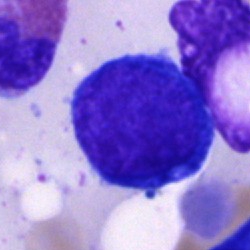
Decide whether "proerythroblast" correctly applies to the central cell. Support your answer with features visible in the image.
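Nucleus filling nearly the whole cell, almost no cytoplasm visible: goes against plasma cell.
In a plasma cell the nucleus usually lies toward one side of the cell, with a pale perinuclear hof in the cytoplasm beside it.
Chromatin finely textured and deep blue throughout: also goes against plasma cell.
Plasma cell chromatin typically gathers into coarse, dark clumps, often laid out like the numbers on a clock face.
Also seen: round outline, no granules, no vacuoles, a small dark blue bleb off the bottom edge. Verdict: proerythroblast fits.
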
